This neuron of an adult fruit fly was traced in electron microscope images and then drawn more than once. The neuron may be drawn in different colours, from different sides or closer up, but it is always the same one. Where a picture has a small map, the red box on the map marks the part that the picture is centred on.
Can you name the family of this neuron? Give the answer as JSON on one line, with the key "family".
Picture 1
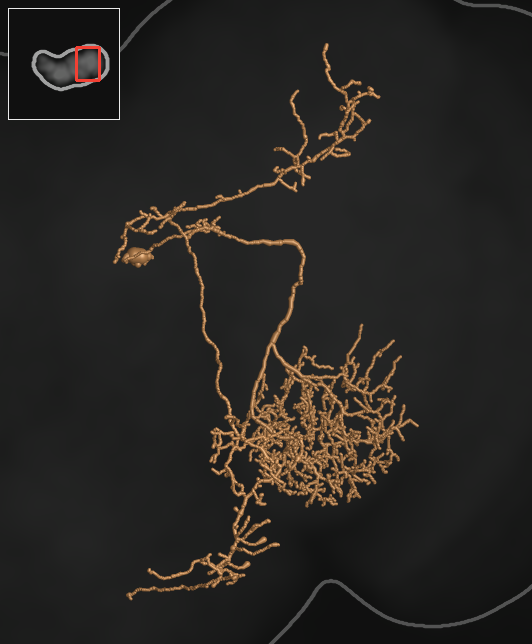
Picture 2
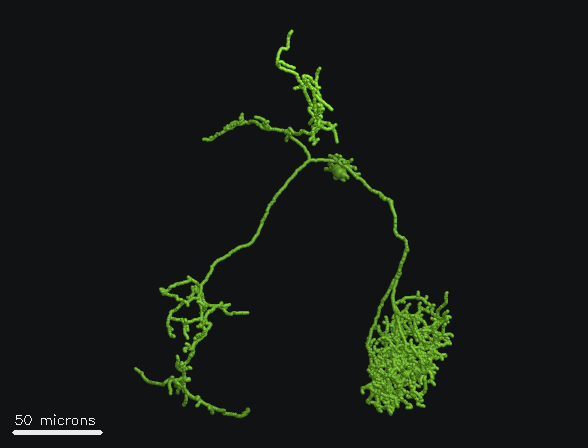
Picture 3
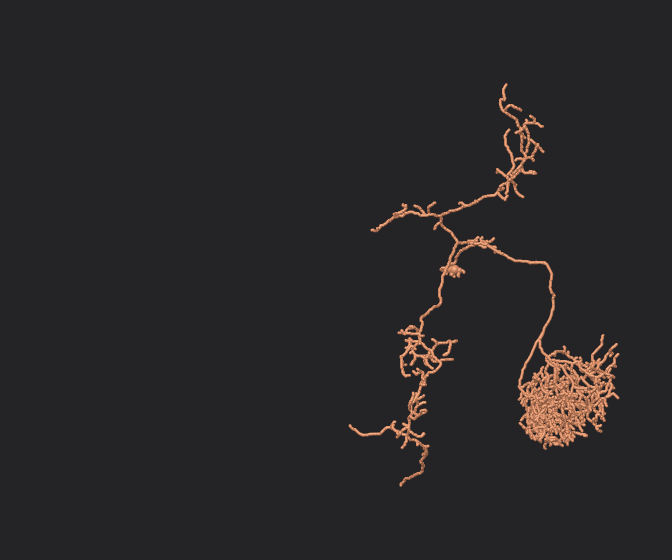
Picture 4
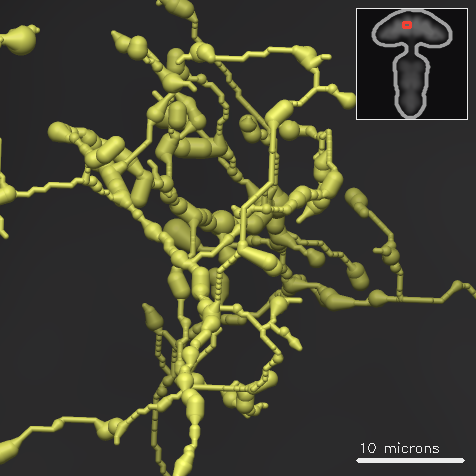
{"family": "LoVP"}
